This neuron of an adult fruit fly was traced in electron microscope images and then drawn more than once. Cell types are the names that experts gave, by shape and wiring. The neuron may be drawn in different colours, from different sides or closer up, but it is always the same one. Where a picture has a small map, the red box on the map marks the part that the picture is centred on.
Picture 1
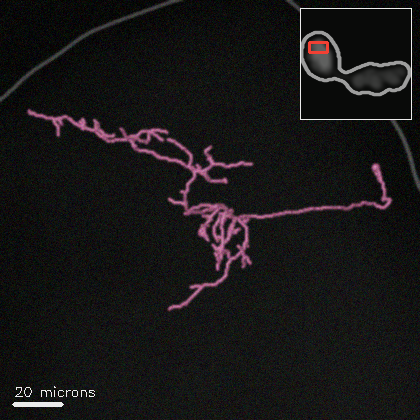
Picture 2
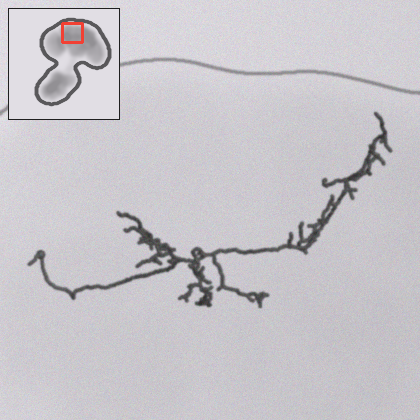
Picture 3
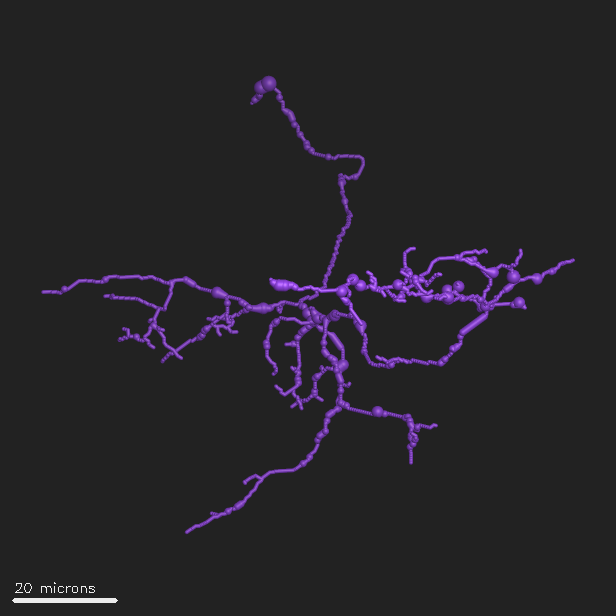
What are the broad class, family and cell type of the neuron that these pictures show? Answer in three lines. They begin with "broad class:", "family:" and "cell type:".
broad class: central-brain intrinsic neuron
family: hemilineage CLp2
cell type: SMP267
